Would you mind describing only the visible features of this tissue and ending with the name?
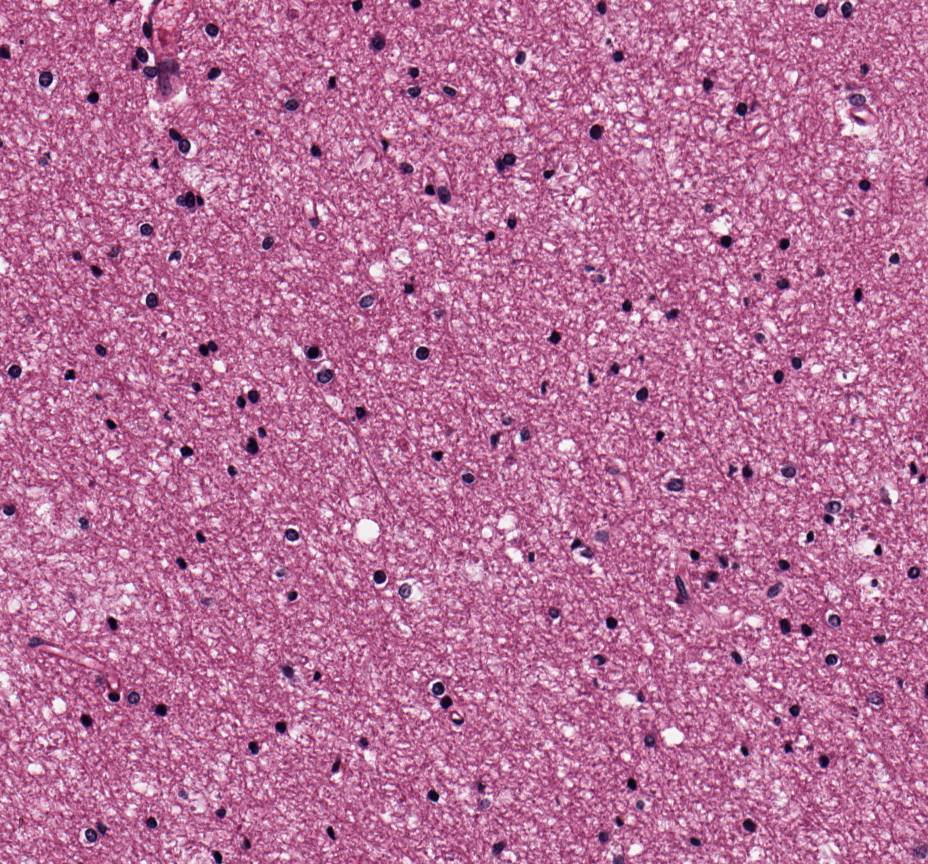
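So: one uniform, finely fibrillary pink matrix, cells scattered through it, no grouping into units. Nuclei mostly small, round, densely dark-staining, many ringed by a clear perinuclear halo rather than visible pink cytoplasm. Each lies singly, spread fairly evenly across the field. This is cerebral cortex.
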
